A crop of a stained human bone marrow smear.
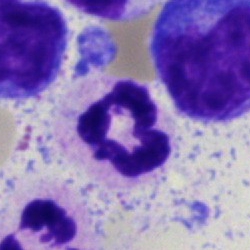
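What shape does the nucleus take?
Hmm, a closed ring around a pale central hole, its outer edge lumpy and knobbed.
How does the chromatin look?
Dark purple and densely condensed.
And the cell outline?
Roughly round.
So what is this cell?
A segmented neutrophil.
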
